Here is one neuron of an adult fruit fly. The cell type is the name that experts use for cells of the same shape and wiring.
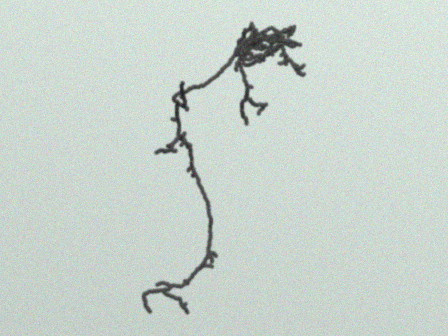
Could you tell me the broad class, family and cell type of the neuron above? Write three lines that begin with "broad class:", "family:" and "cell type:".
broad class: central-brain intrinsic neuron
family: hemilineage DM6_posterior
cell type: CB1012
